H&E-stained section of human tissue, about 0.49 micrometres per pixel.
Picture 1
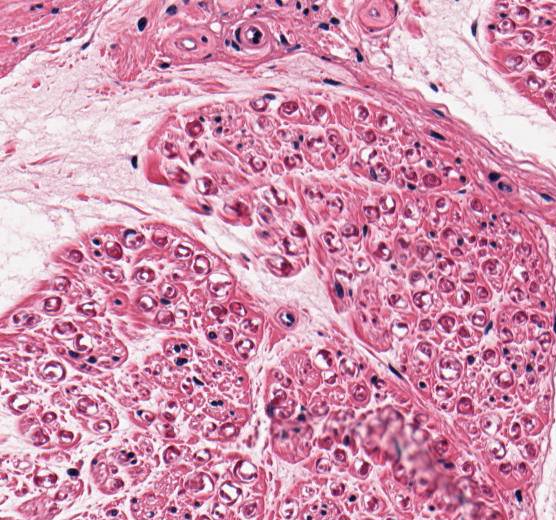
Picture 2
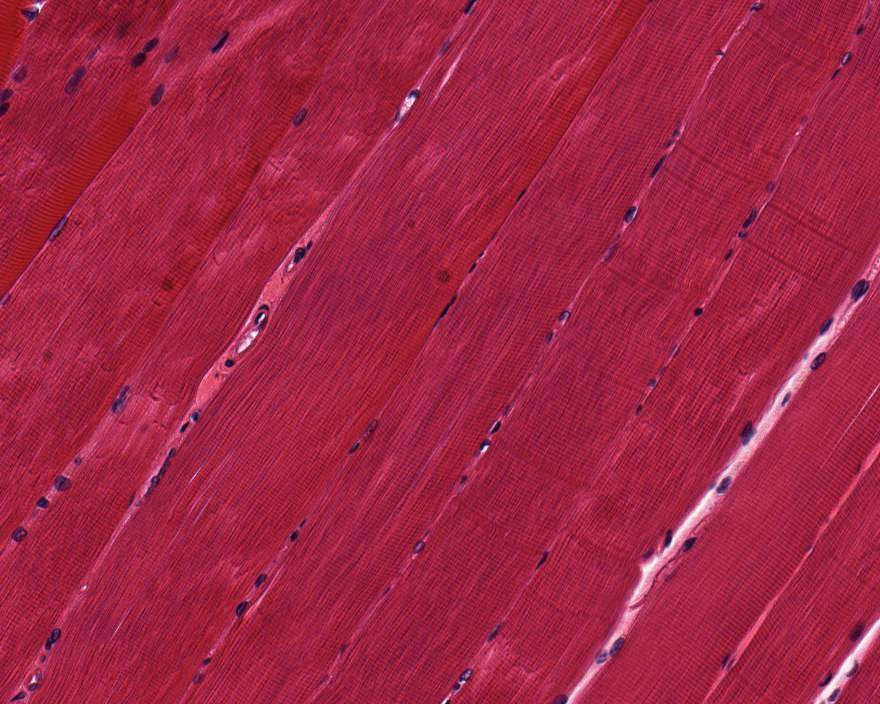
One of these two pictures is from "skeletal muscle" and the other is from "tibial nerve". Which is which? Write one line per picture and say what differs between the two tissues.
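The field in picture 1 comes from the tibial nerve. Several rounded bundles of fibres, cut in cross-section, fill most of the field.
The field in picture 2 comes from the skeletal muscle. The fibres show fine regular transverse cross-striations along their length.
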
